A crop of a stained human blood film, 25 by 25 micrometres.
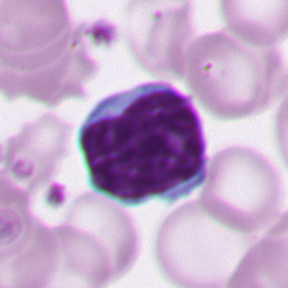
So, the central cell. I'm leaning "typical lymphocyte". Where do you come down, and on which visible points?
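This cell is rightly called a typical lymphocyte. What decides against normoblast is the thin rim of cytoplasm, which is pale blue.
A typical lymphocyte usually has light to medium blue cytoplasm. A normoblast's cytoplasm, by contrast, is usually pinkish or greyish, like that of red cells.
The nucleus fills almost the whole cell, and its chromatin is dark purple and coarsely clumped. The outline is roughly round, with a few slightly flattened edges. No granules are visible in the cytoplasm.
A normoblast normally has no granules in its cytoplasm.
On this point the two names cannot be told apart.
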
